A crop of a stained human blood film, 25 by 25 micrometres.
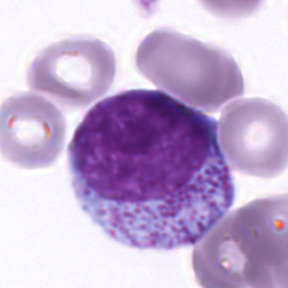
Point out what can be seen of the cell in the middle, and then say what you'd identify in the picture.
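Looking at the nucleus first: it sits high in the cell, with most of the cytoplasm below it. It takes up more than half the cell, and its chromatin is dark purple and finely mottled. Between the granules, the cytoplasm is pale blue. This is a promyelocyte.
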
